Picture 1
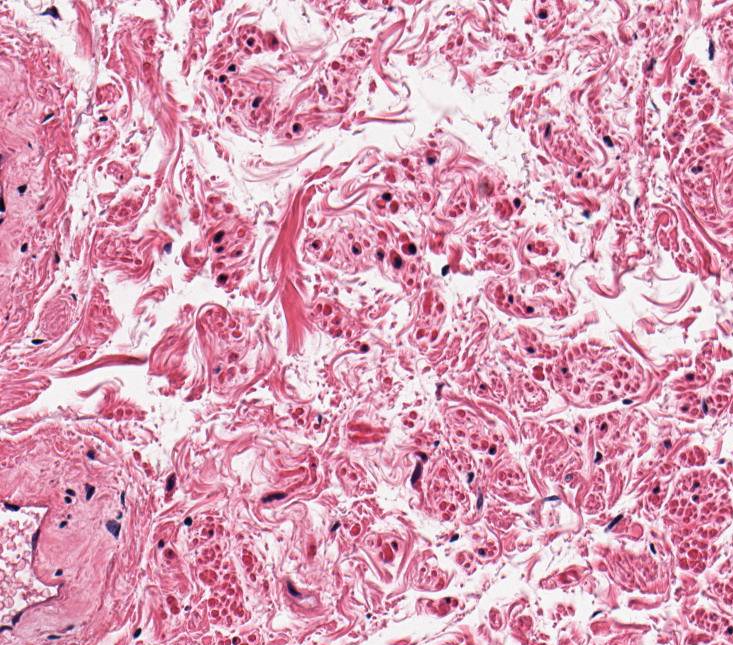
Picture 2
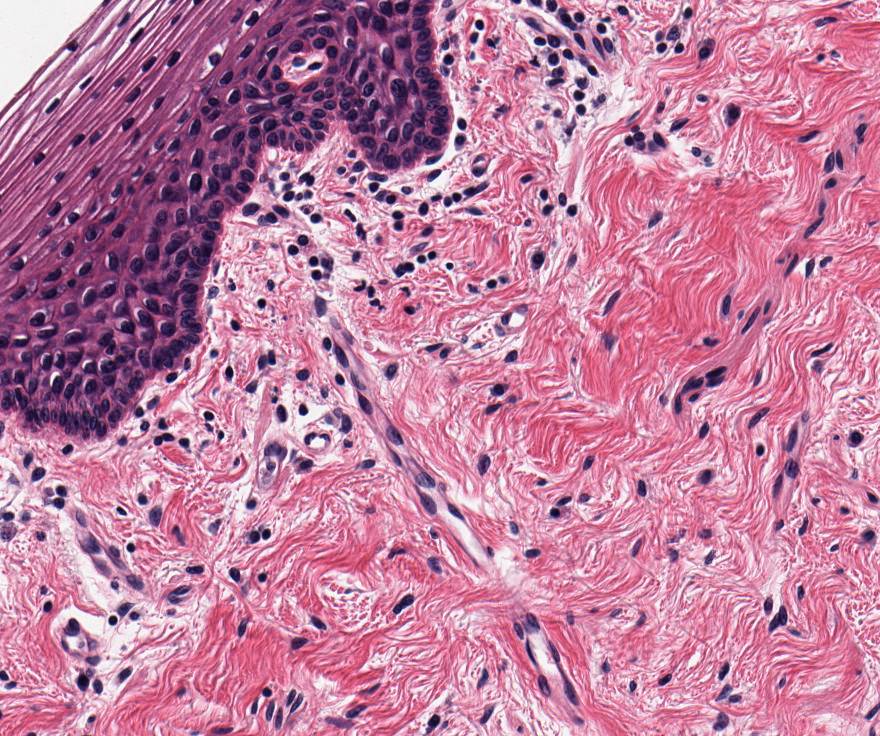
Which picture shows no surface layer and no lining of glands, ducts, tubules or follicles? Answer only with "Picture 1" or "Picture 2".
Picture 1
